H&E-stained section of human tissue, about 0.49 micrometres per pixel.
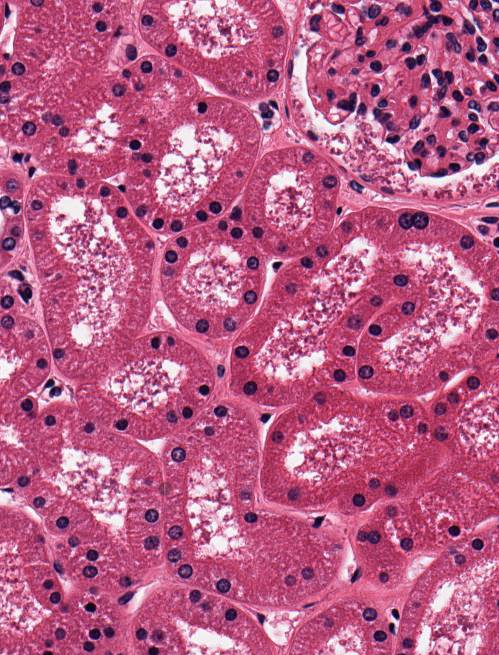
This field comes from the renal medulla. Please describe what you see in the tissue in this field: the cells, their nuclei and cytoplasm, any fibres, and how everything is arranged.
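You've got tubules here lined by a single layer of cells, cuboidal to low columnar. Their cytoplasm is plentiful, deeply eosinophilic and finely granular. The nuclei are round and dark, sitting mostly toward the base of the cells. And within each tubule you can't really make out where one lining cell ends and the next begins.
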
